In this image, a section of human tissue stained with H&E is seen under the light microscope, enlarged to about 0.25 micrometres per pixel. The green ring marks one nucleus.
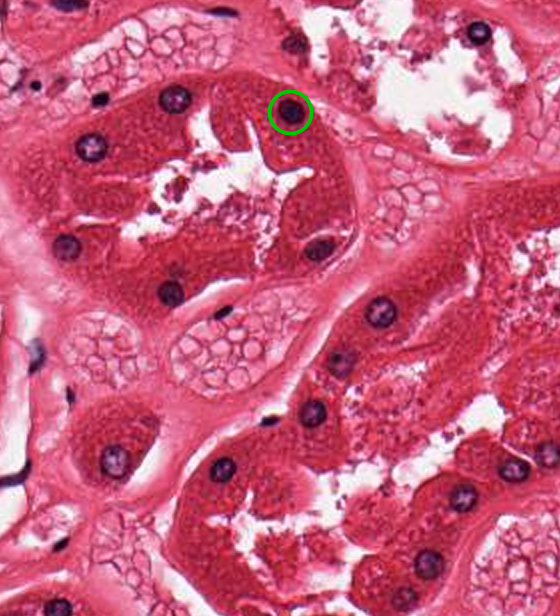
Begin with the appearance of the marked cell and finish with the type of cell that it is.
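The nucleus is round and stains darker and more uniformly than the neighbouring nuclei, with little inner detail visible. The nucleus lies toward the outer edge of the cell, away from the central lumen. The marked cell is a proximal tubule cell.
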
